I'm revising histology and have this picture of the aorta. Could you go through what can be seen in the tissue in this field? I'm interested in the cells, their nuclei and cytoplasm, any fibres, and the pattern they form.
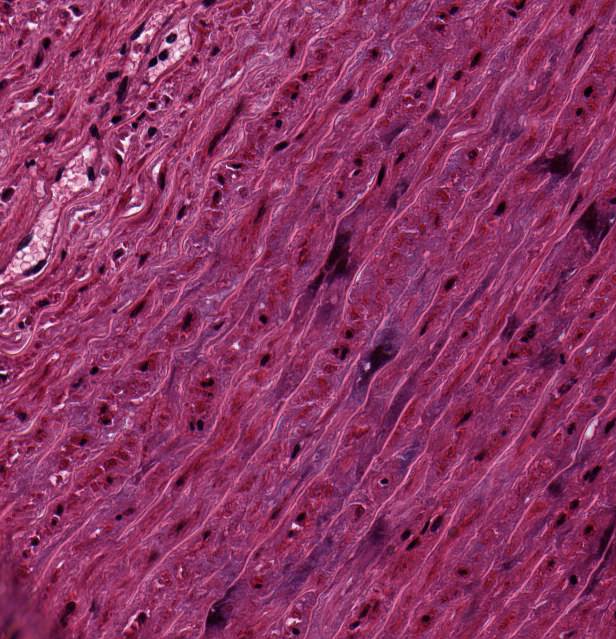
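Direction comes first: closely packed fibres run diagonally from the lower left to the upper right across nearly the whole field. Their course is wavy, not straight. With eosin they stain a deep red-pink. As for the nuclei, they are small, dark and mostly elongated in line with the fibres.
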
